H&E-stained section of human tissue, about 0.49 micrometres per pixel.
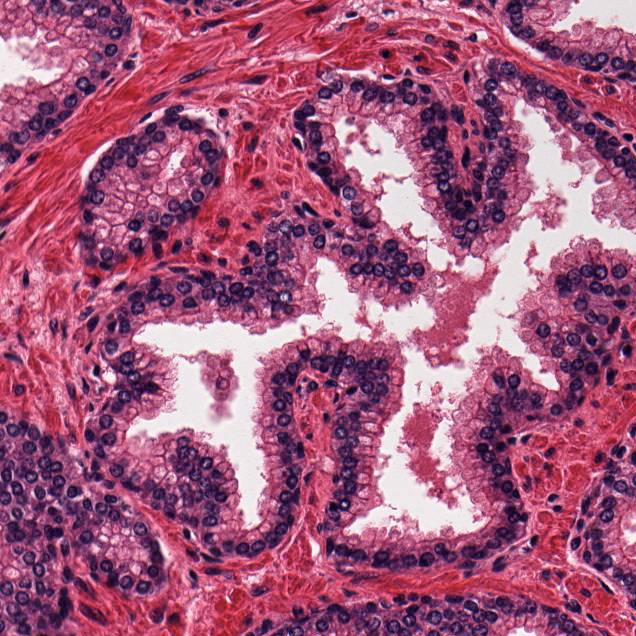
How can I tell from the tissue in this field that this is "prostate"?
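Prostate is the tissue in this field. Glands with irregular, branching lumens fill most of the field, separated by bands of stroma.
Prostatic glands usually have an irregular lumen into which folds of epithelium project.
In keeping with this, finger-like infoldings of the gland wall, each carrying a pink stromal core, reach into the lumens in the lower centre of the field.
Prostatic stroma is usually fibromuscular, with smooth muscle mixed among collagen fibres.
The glands are lined by tall columnar epithelial cells with pale, finely vacuolated cytoplasm, and their round, dark, fairly uniform nuclei sit toward the base of the cells, away from the lumen.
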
